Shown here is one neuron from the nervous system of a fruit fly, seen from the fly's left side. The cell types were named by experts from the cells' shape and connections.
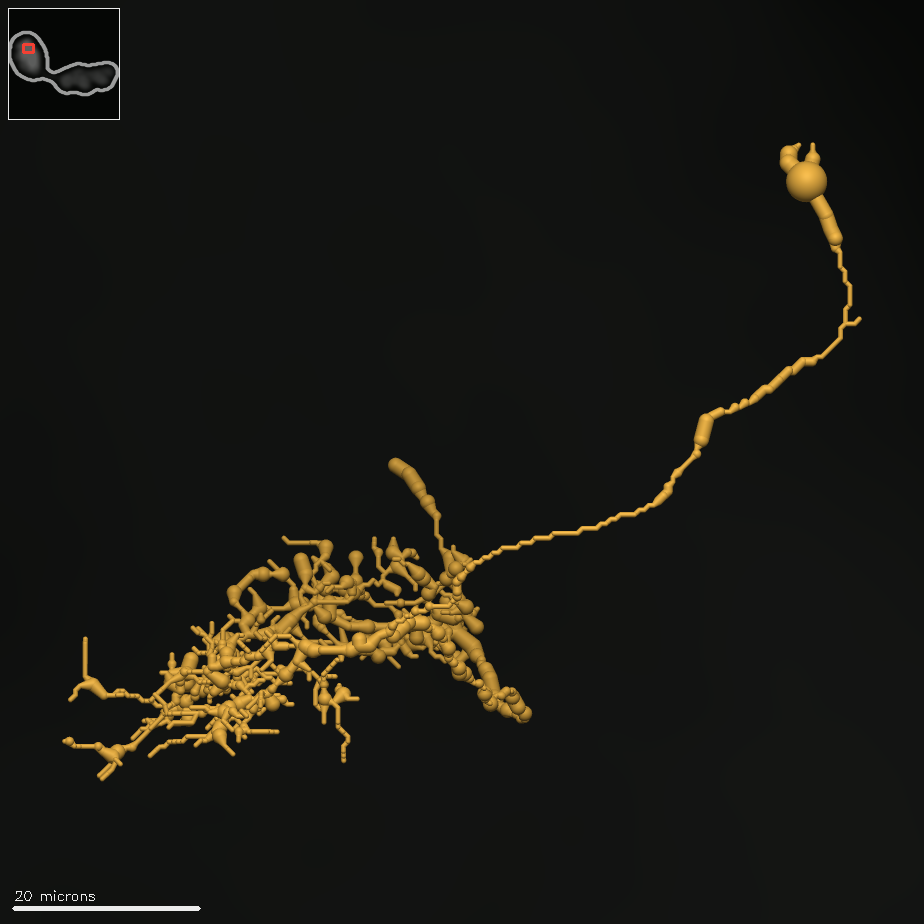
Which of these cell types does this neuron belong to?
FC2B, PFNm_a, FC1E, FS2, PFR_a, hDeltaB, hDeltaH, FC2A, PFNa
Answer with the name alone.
hDeltaB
